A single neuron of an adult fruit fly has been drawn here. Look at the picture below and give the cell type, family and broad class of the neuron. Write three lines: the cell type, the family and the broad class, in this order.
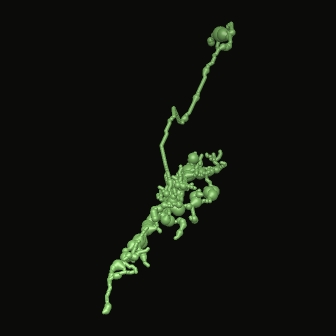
Dm-DRA1
Dm
optic-lobe intrinsic neuron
